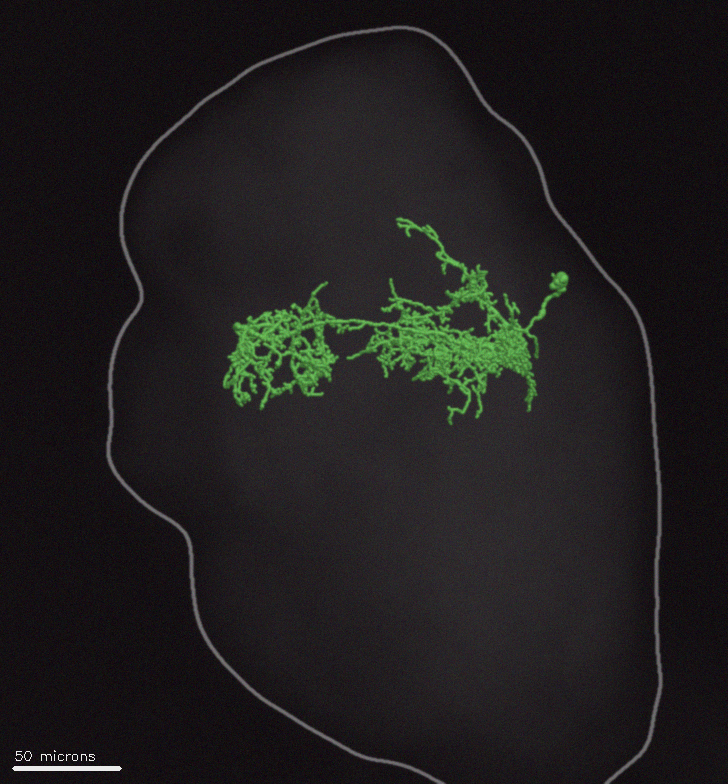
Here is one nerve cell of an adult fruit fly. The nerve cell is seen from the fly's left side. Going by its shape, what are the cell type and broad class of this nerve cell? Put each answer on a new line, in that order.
AVLP464
central-brain intrinsic neuron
